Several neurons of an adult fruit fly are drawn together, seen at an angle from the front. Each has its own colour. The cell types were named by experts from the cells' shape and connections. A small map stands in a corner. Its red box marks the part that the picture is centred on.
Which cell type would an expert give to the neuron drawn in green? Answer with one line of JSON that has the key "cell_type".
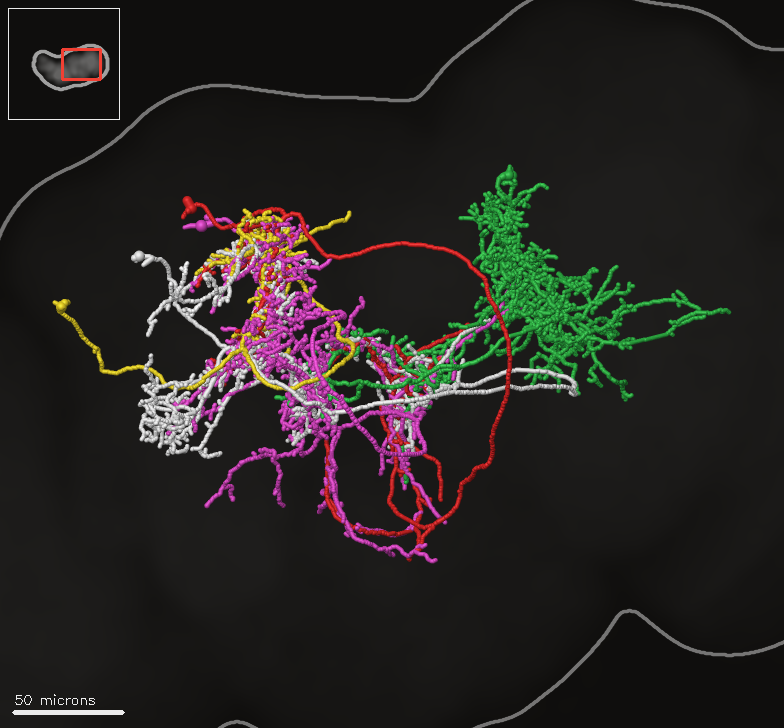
{"cell_type": "PS181"}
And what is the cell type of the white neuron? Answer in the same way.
{"cell_type": "CL309"}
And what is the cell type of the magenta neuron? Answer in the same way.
{"cell_type": "CL336"}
